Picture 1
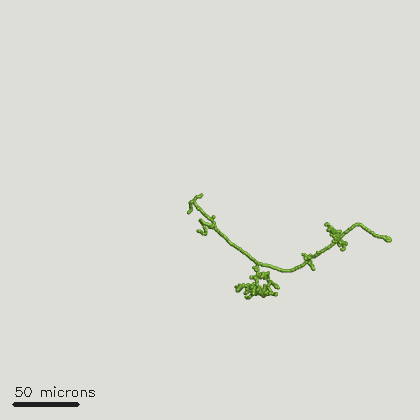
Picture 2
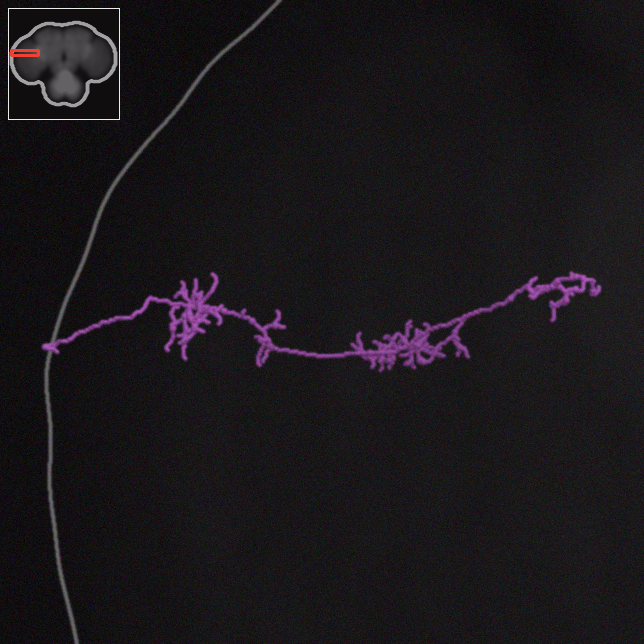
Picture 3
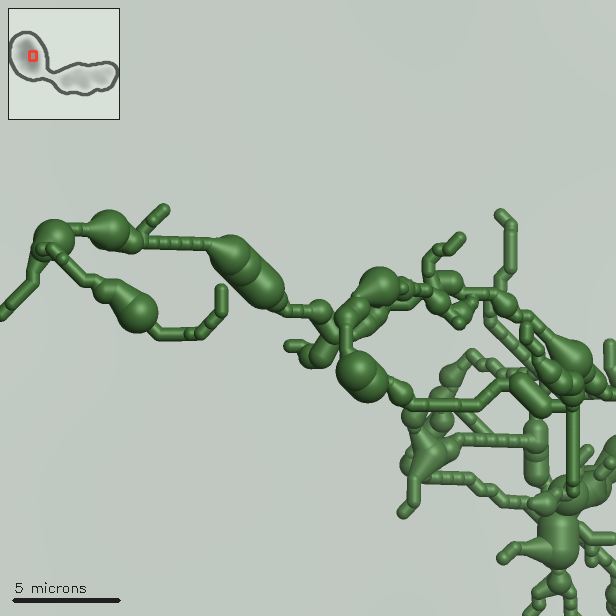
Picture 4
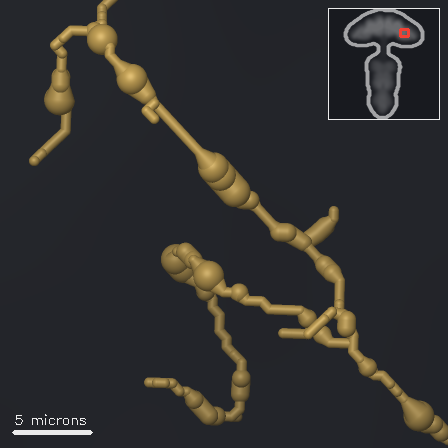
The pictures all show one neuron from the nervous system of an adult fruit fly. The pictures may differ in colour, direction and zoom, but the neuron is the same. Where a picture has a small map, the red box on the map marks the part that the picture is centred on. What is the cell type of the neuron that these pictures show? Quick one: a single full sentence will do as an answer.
This neuron falls under the cell type TmY4.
